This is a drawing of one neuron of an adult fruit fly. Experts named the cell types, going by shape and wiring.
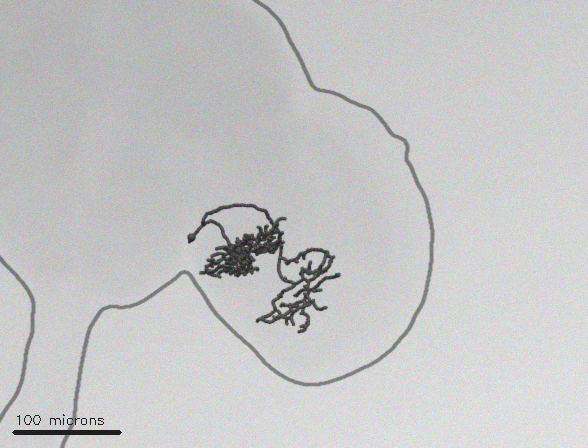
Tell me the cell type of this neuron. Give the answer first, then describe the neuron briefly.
The cell type is MeLo10. Its broad class is optic-lobe intrinsic neuron. From left to right in the picture it spans about 140 microns. In this view it is about as wide as it is tall.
